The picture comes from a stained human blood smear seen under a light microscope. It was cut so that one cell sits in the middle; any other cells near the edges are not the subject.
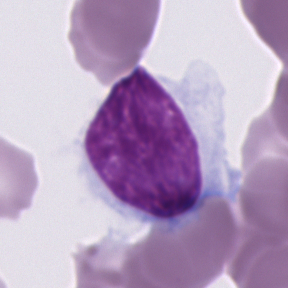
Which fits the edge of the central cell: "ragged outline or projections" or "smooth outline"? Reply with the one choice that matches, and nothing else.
Ragged outline or projections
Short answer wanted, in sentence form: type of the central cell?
In this crop, the cell at the very middle is a hairy cell.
